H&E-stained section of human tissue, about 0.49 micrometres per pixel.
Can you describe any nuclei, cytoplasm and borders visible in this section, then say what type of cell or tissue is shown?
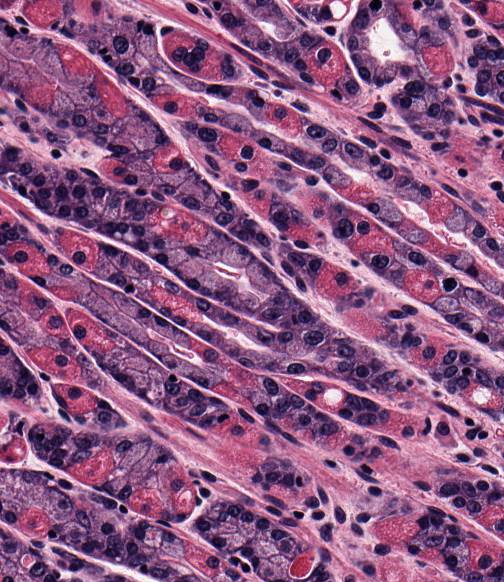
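Bright pink cytoplasm with a central round nucleus marks the parietal cells. Chief cells, with purple granular cytoplasm and dark round nuclei, form most of the gland lining. Scant stroma forms thin pink strands between glands. Lumina are mostly narrow, barely visible slits. This is stomach.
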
